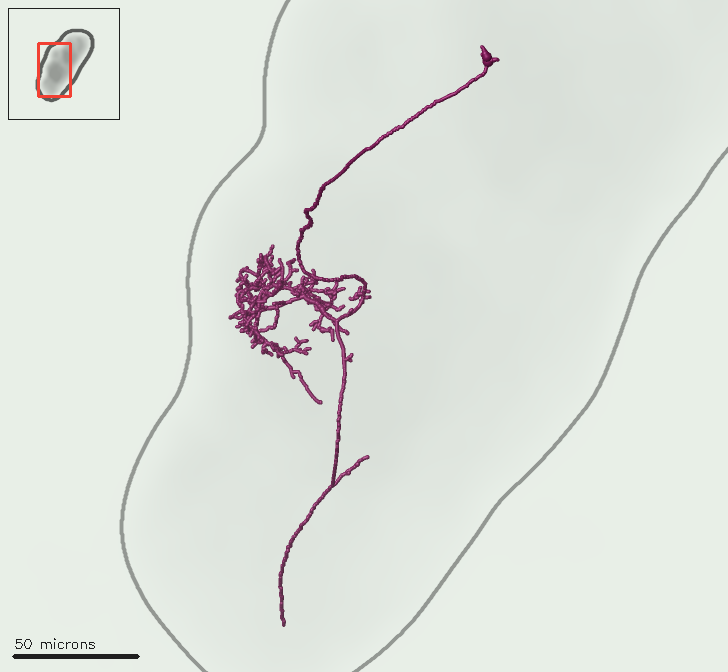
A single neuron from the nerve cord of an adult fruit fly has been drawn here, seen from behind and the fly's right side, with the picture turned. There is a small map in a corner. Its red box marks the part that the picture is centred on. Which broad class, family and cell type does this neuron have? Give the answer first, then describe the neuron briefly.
This is an ascending neuron. The family is hemilineage 05B. Its cell type is AN05B044. From top to bottom in the picture it spans about 250 microns. The picture shows dozens of branch ends.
